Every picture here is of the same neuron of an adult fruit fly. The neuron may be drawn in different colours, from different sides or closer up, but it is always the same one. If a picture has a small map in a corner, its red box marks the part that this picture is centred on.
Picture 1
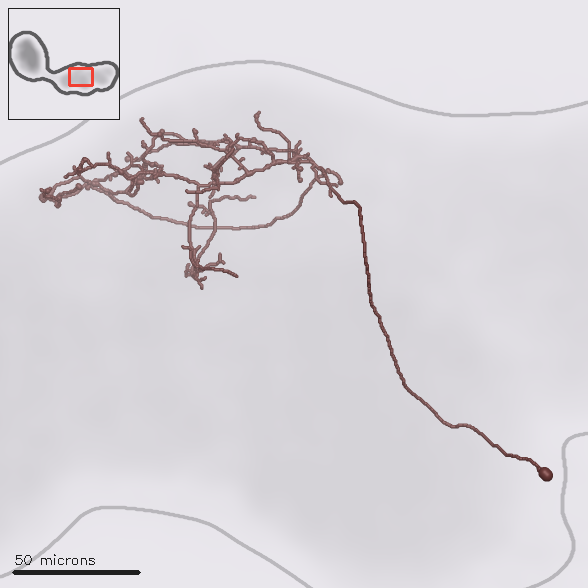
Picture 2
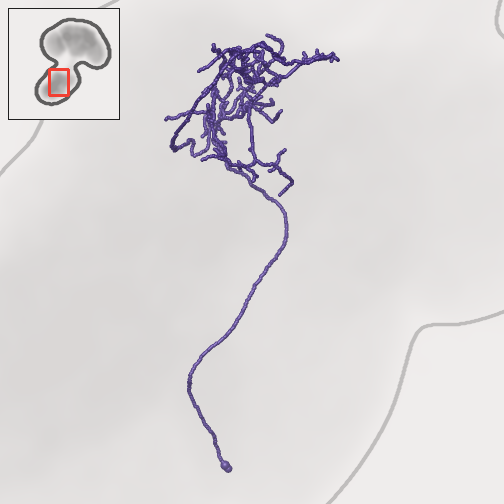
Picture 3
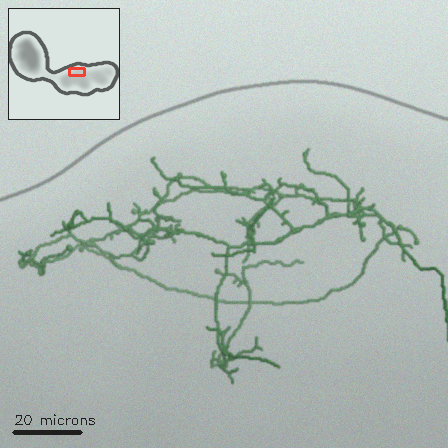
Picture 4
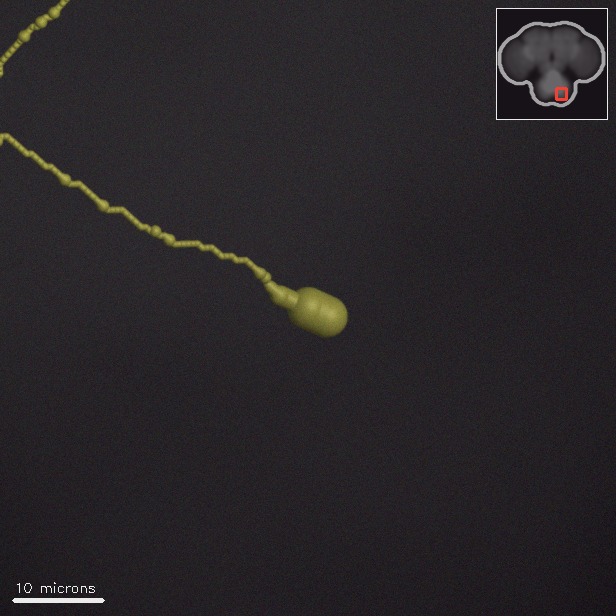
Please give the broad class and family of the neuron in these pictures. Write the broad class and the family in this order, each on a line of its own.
nerve-cord intrinsic neuron
hemilineage 06A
